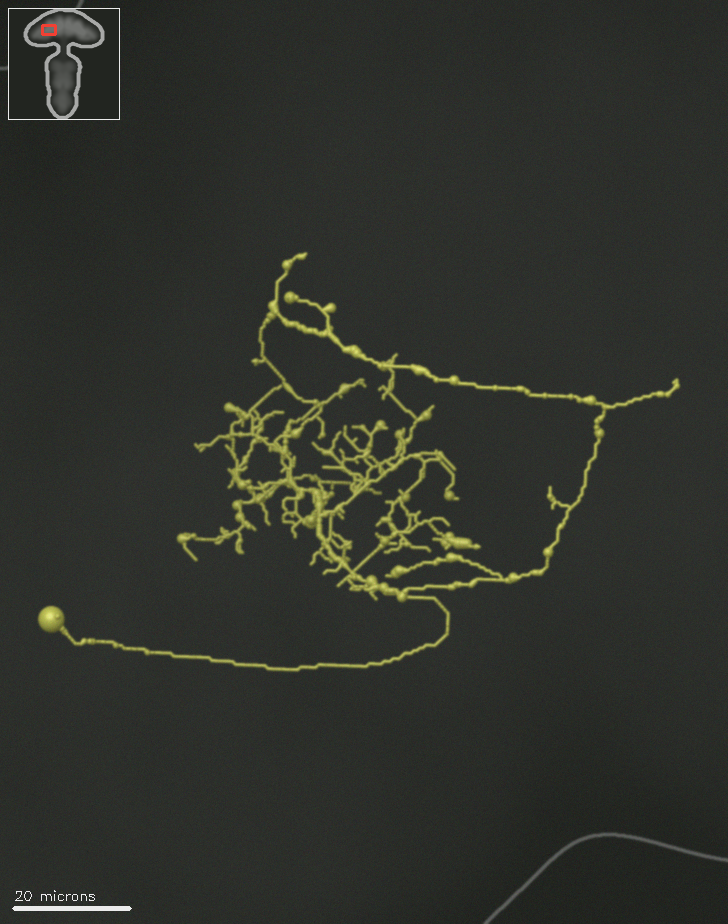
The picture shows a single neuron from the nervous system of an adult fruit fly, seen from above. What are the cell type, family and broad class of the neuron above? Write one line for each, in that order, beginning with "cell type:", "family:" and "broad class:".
cell type: CB3045
family: hemilineage SLPp&v1_posterior
broad class: central-brain intrinsic neuron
